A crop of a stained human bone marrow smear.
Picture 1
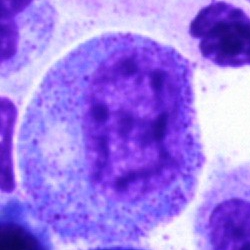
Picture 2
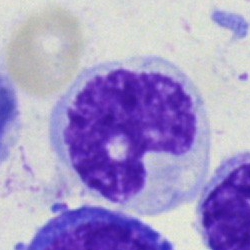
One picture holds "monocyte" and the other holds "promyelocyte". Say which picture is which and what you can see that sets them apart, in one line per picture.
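Picture 1: promyelocyte. Fine purple-red granules are scattered throughout the cytoplasm.
Picture 2: monocyte. No granules are seen in the cytoplasm.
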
